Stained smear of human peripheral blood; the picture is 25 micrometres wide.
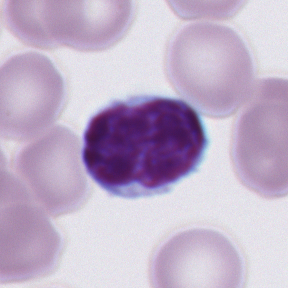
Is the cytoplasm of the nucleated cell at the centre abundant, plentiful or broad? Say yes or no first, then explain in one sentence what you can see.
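No. The cytoplasm is a scant pale blue rim, widest along the lower edge.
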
